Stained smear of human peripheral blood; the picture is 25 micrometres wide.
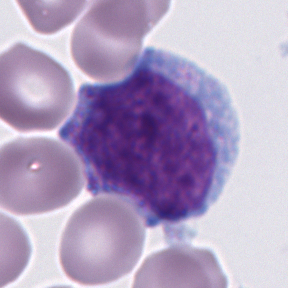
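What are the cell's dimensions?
About 16 micrometres across; its nucleus, about 14 by 12 micrometres, fills about 70% of the cell's area.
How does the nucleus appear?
As a single unlobed mass with finely stippled, not coarsely clumped, chromatin.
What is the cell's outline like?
Irregular, with small pointed projections along the left edge.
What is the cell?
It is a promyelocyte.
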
